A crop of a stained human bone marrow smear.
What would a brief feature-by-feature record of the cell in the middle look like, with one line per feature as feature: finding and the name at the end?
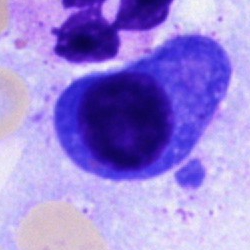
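Outline: an irregular oval, widening toward the upper right
Chromatin: dense, stains dark purple
Cytoplasm: abundant and deep blue, its widest part on the right of the nucleus
Cell type: plasma cell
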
